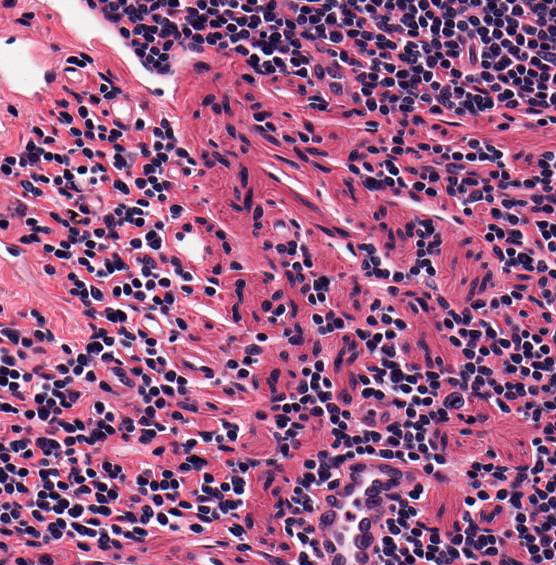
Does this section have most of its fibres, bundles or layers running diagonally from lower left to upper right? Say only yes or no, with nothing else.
No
